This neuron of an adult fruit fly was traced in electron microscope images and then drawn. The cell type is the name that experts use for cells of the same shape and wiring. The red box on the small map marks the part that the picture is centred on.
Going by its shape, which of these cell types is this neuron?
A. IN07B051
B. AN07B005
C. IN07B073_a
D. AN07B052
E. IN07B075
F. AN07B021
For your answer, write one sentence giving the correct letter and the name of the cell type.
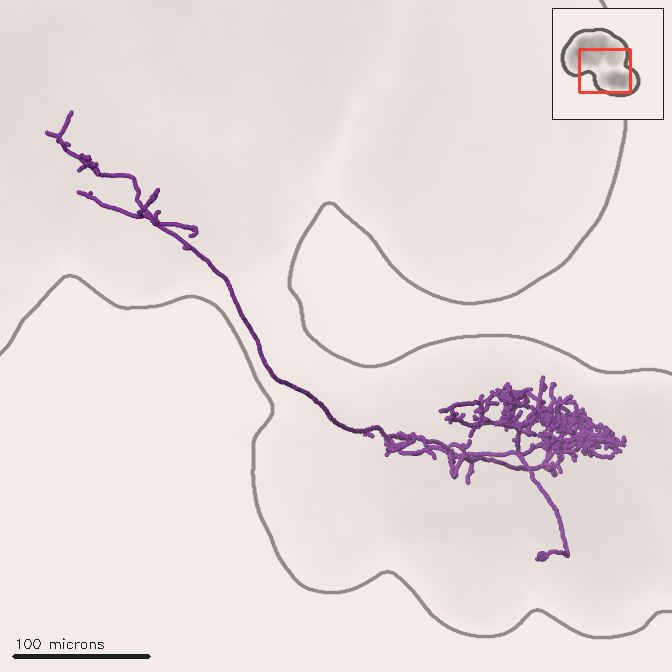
Within the options, F, AN07B021, is the neuron's cell type.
